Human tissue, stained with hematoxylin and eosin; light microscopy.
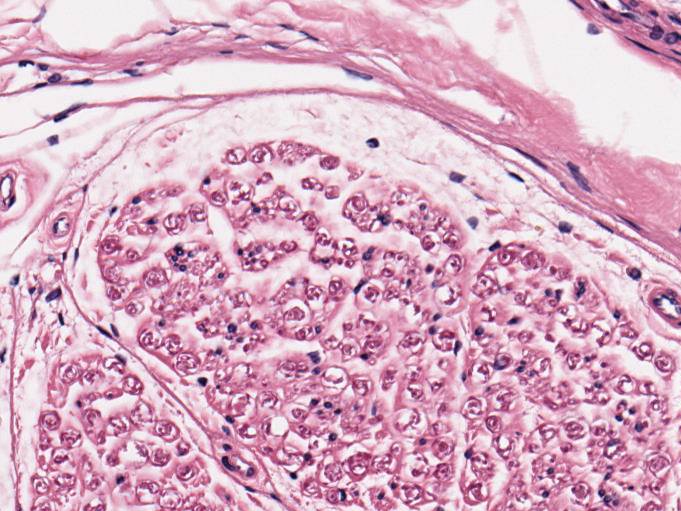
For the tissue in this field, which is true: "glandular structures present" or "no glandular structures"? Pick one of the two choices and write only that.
No glandular structures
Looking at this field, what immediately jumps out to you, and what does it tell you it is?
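Nerve fascicle is the main structure in this field. A large rounded bundle of closely packed ring-shaped profiles fills the centre and lower part; each profile is a pale pink ring around a small central pink dot.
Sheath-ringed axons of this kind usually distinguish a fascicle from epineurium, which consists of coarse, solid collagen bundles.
Small dark ovoid nuclei lie between the rings.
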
